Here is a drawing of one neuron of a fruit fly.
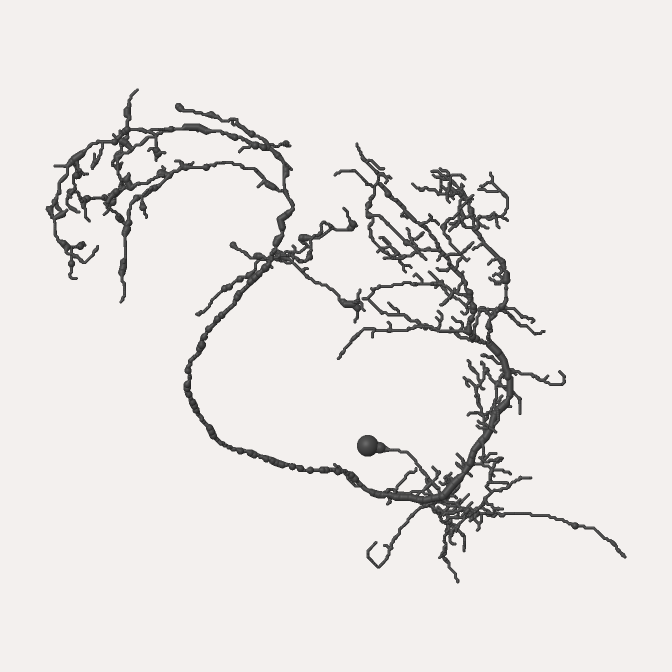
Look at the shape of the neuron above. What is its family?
hemilineage VLPl&p1_posterior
